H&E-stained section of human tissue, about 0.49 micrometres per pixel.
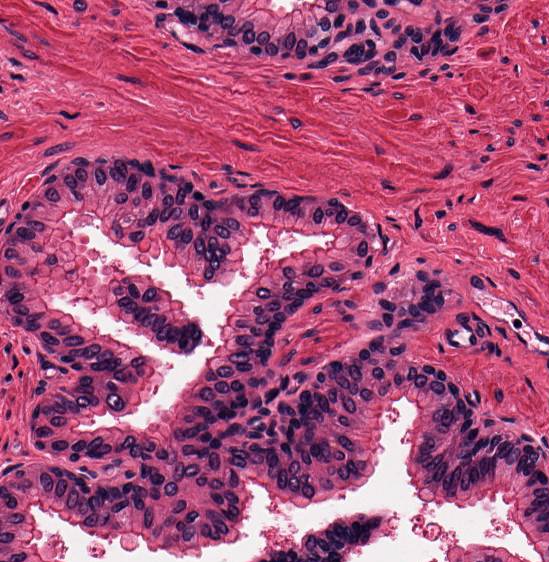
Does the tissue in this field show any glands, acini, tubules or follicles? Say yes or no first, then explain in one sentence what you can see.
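Yes. Glandular epithelium fills the lower two-thirds of the field, with a band of pink stroma across the upper third.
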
